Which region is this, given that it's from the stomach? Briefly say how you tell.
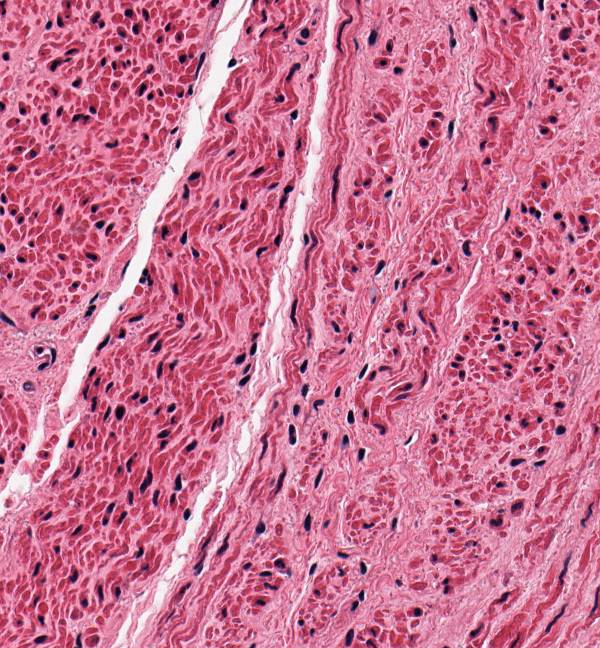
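The tissue is smooth muscle. Check the nuclei first: longitudinally cut cells hold elongated, cigar-shaped, dark central nuclei, and some transversely cut pink profiles show a central round one.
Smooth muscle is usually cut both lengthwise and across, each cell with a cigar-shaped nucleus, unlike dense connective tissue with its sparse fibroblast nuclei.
Then the cytoplasm: deeply eosinophilic, without cross-striations.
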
